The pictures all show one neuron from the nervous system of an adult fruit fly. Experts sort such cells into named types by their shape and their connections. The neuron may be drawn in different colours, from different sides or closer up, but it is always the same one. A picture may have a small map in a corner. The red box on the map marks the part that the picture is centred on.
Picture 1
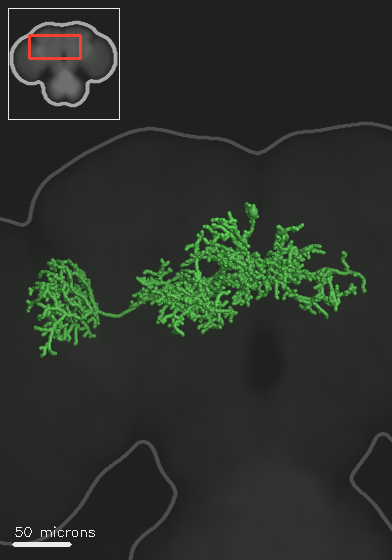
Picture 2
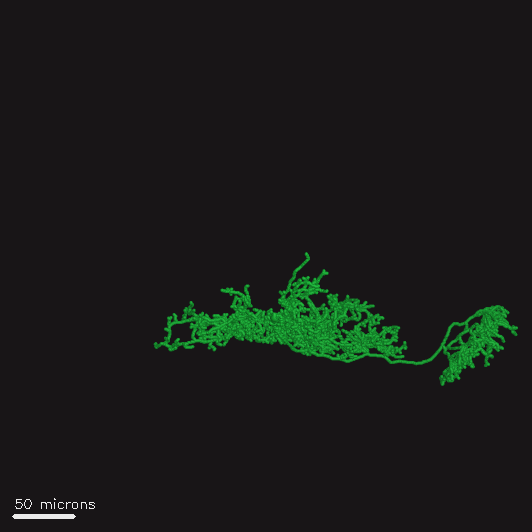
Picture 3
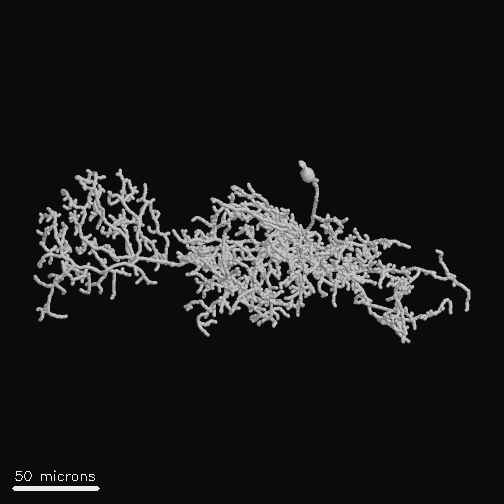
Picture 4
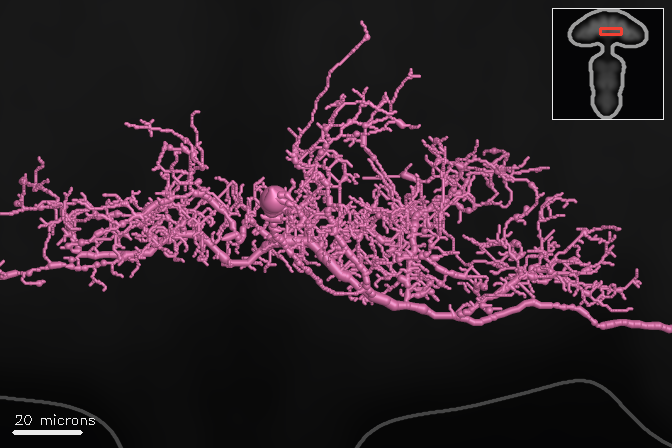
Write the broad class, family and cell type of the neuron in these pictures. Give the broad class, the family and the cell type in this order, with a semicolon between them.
visual centrifugal neuron; LoVC; LoVC5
